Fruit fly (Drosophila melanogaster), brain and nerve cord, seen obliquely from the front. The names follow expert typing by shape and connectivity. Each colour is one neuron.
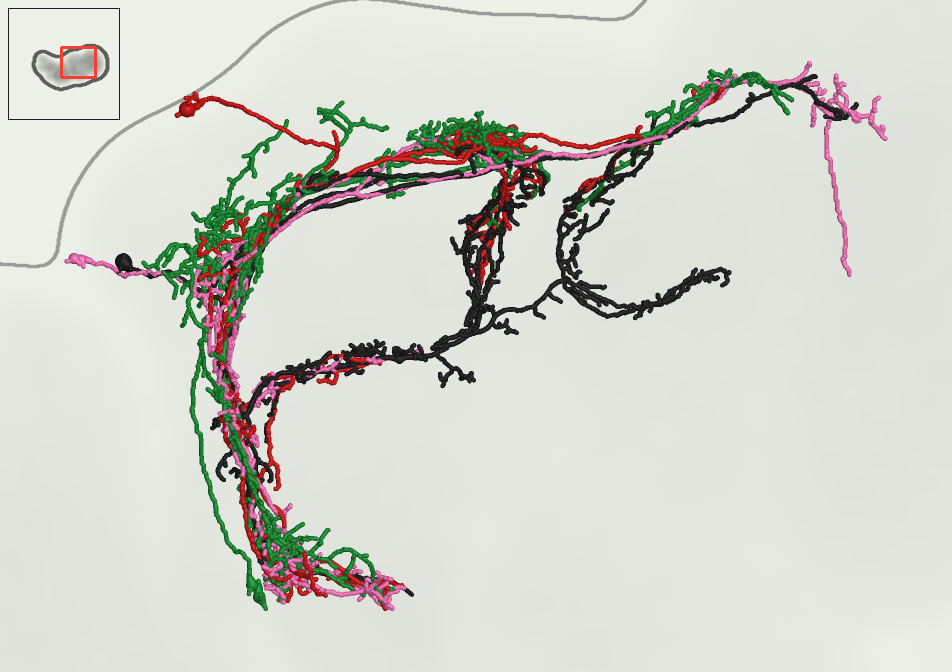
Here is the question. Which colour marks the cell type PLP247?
green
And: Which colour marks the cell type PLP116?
pink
